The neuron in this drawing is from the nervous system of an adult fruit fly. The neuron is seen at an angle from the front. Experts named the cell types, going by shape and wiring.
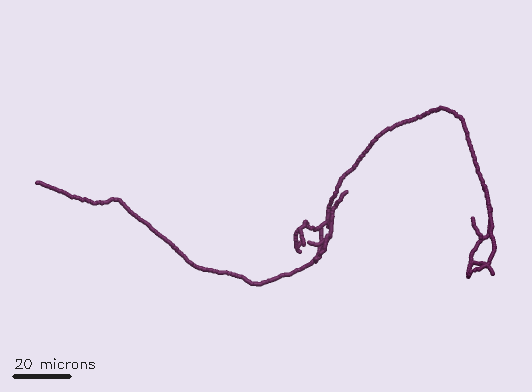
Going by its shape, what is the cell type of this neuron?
ORN_VM6v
